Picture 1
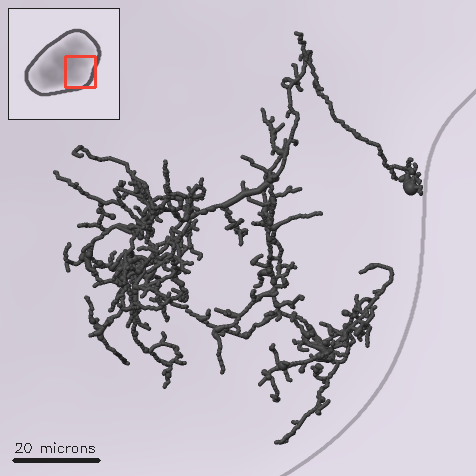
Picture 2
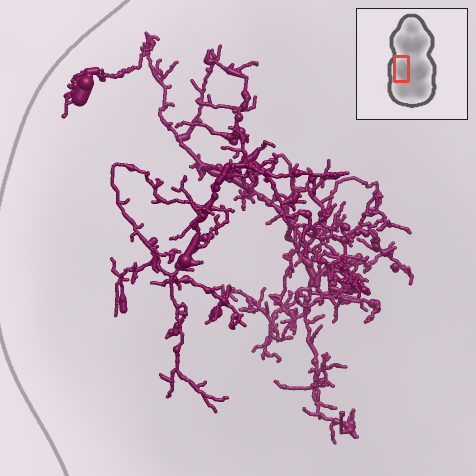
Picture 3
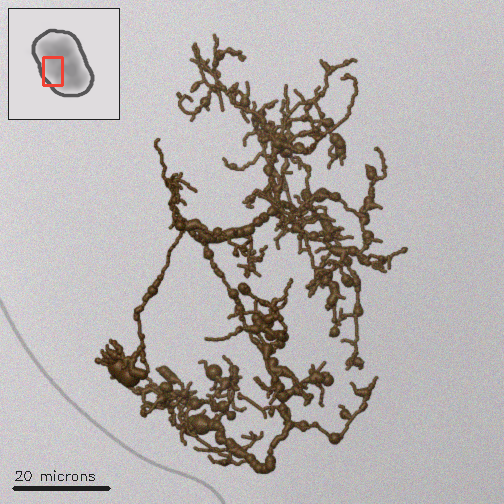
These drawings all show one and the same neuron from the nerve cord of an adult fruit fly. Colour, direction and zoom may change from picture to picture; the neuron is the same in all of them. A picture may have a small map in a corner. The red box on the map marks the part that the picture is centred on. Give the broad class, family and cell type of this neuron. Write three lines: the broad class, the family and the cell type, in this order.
nerve-cord intrinsic neuron
hemilineage 19A
IN19A059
